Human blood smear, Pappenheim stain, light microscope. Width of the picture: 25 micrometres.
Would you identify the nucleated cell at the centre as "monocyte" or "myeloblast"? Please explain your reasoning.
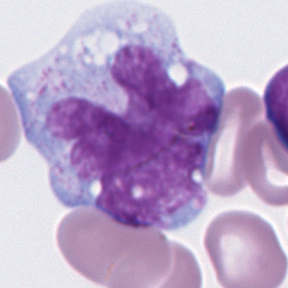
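It is a monocyte, not a myeloblast. Its nucleus is folded into several broad, connected lobes. Abundant, pale grey-blue cytoplasm holds fine pink-purple granules scattered through it. Several clear vacuoles cluster in the upper-left part of that cytoplasm.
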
